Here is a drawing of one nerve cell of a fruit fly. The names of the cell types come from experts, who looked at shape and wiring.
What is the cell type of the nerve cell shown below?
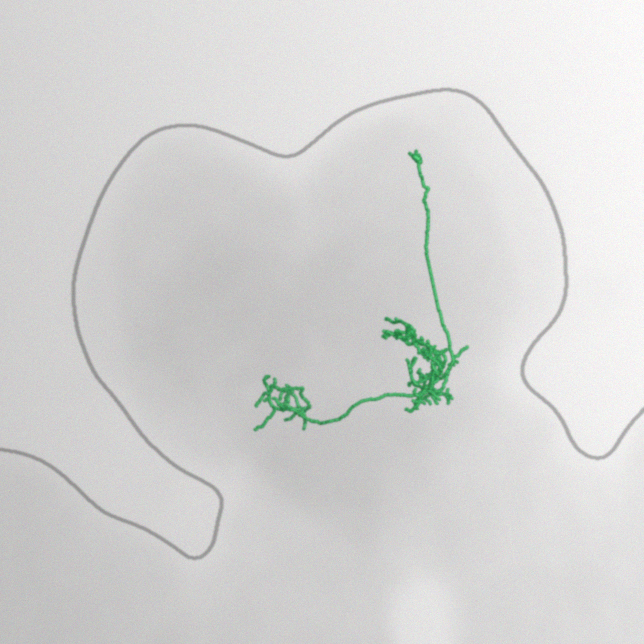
IN06A067_c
